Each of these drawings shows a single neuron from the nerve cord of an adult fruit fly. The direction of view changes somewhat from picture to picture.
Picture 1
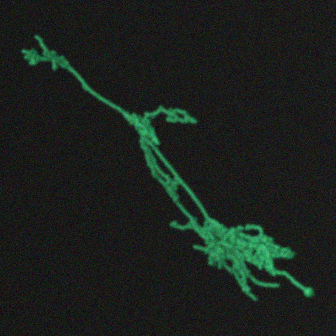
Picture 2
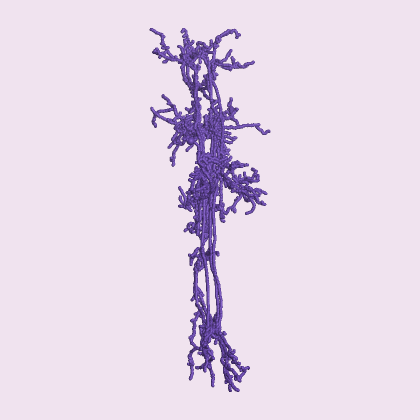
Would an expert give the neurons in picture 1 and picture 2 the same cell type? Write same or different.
same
